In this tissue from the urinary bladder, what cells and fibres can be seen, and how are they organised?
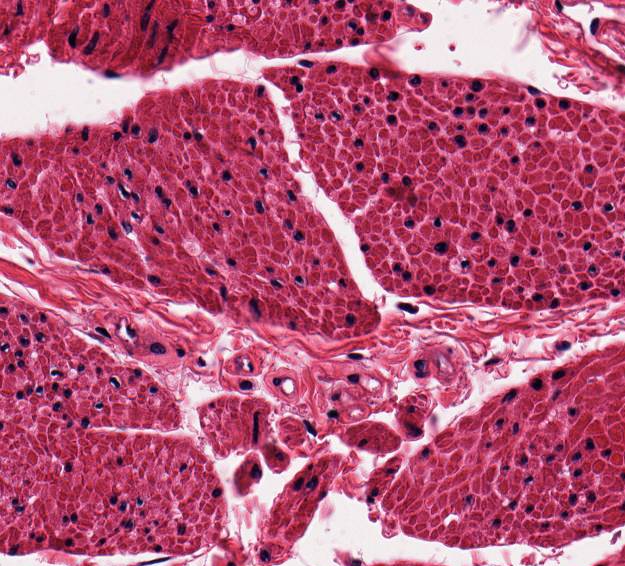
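Large muscle bundles fill the field, with narrow connective tissue septa between them. In most bundles the cells are cut across, as small, polygonal pink profiles packed closely. Only a minority show a nucleus: small, round, dark and central. I see no epithelium or glands anywhere.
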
